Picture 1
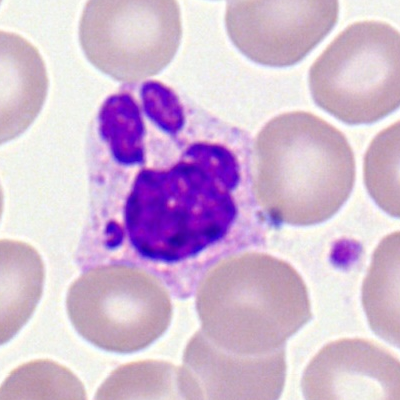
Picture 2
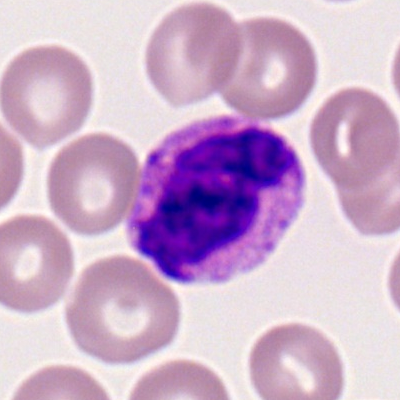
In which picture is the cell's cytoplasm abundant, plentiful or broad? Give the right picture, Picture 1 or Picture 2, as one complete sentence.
Picture 1 has the cell whose cytoplasm is abundant.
